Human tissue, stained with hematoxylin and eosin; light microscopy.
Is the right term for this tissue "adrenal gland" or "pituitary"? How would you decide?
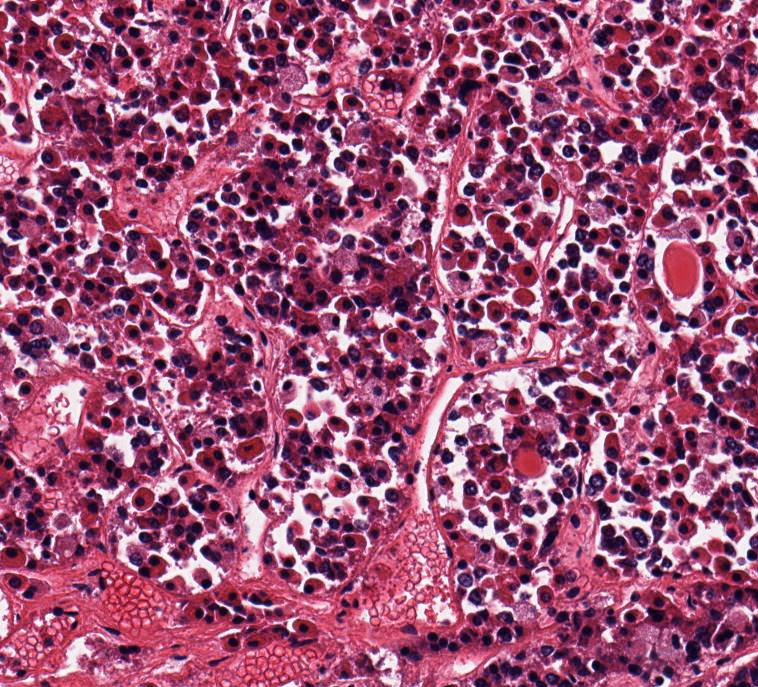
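It's pituitary.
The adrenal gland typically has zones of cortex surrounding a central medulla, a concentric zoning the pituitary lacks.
Here cells with bright red cytoplasm lie mixed among paler and purplish-grey cells. Nuclei are small, round and dark, one per cell, with little variation in size.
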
